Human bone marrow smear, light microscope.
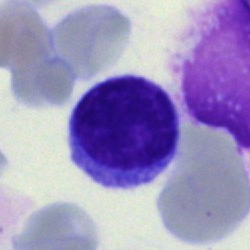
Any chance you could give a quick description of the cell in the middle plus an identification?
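Starting with position, the nucleus sits toward the top of the cell, so the cytoplasm lies mainly as a crescent along the bottom. Next, the chromatin: dark purple and dense. Then the cytoplasm, which is scant and blue-violet. Last, the name: this cell is a lymphocyte.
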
